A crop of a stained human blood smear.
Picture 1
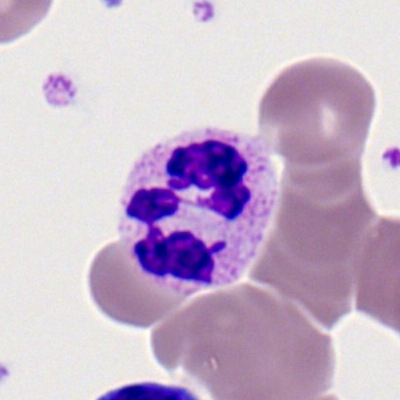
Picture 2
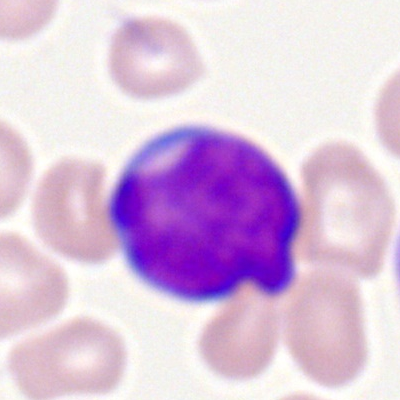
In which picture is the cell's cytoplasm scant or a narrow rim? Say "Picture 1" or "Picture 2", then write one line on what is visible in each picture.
Picture 2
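What picture 1 shows: The cytoplasm is plentiful and pale pinkish-lilac.
What picture 2 shows: The nucleus fills almost the whole cell.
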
